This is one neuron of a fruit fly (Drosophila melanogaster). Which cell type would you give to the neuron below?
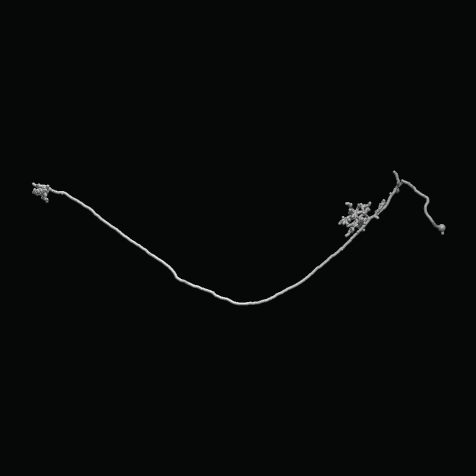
Tm9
